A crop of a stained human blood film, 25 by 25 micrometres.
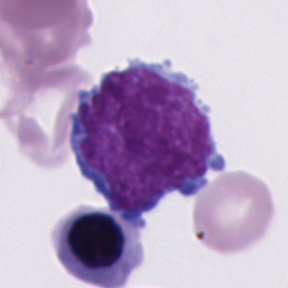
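Myeloblast, stained peripheral blood smear. First, the outline is roughly rounded, its edge ragged and uneven, with small rounded blue blebs budding from the surface all around. Next, the nucleus fills almost the whole cell. Last, the chromatin is finely stippled and reddish-purple.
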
